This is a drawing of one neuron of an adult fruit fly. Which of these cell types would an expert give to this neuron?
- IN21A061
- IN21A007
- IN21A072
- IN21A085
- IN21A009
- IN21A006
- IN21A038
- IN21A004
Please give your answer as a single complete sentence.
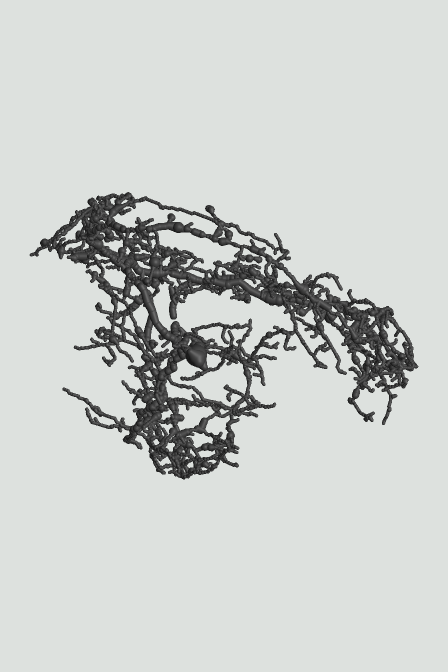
Cell type IN21A009 is what this neuron is.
